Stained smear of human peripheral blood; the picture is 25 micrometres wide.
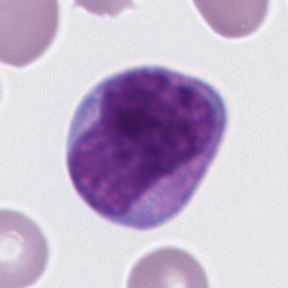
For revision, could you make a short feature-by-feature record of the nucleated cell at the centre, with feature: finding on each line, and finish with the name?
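Size: about 14 micrometres across
Nucleus: fills most of the cell, as I see it
Cytoplasm: pale blue-grey, its widest band a crescent at the lower right
Chromatin: finely textured, a few darker patches rather than coarse solid blocks
Name: atypical promyelocyte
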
